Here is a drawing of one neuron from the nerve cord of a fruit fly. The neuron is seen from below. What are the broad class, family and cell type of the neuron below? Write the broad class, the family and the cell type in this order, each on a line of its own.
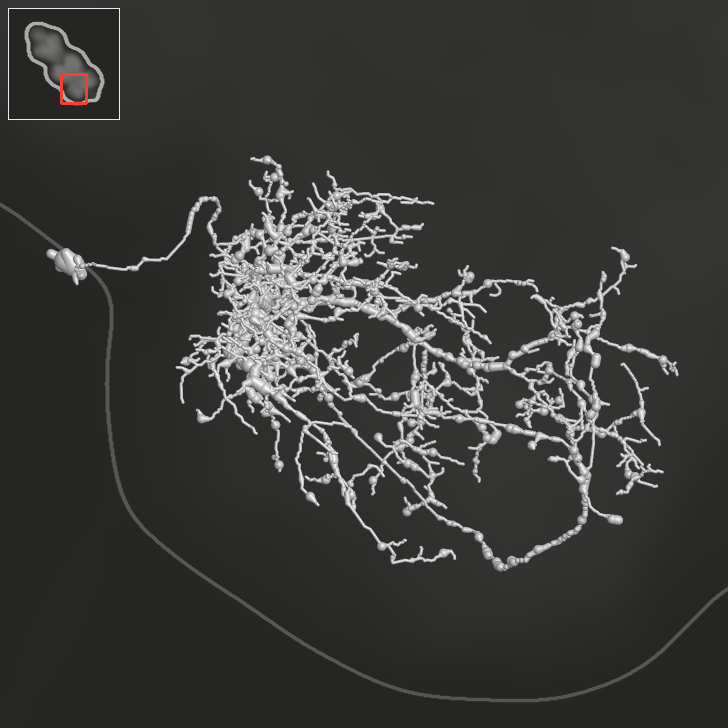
nerve-cord intrinsic neuron
hemilineage 03A
IN03A019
